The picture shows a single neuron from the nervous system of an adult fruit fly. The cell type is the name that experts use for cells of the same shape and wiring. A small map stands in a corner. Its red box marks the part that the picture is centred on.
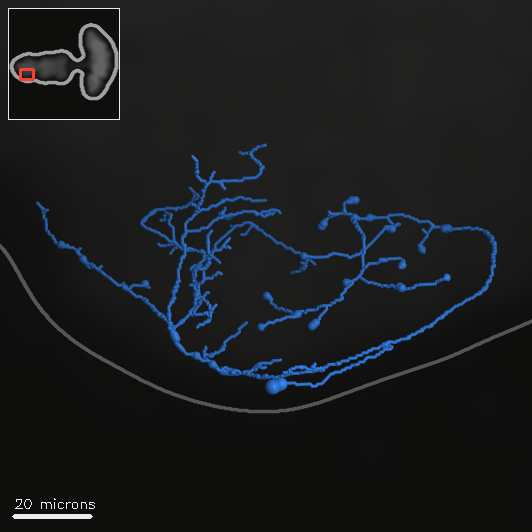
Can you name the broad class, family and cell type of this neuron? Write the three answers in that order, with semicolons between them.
nerve-cord intrinsic neuron; hemilineage 09A; IN09A088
